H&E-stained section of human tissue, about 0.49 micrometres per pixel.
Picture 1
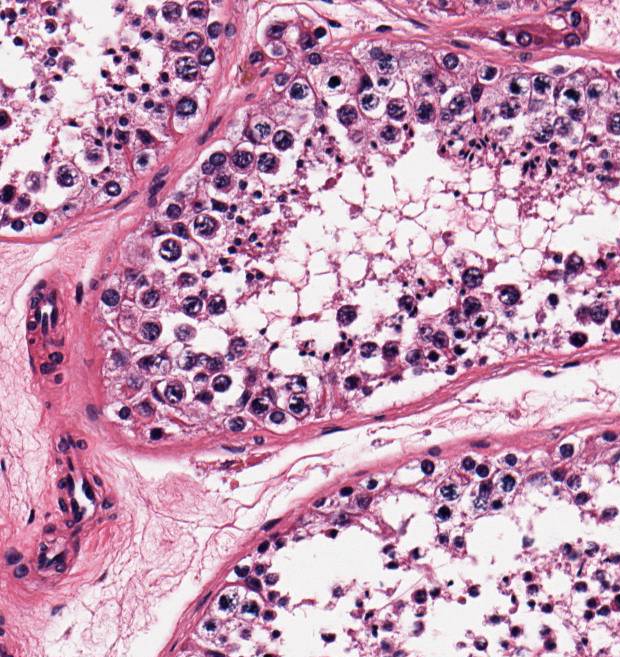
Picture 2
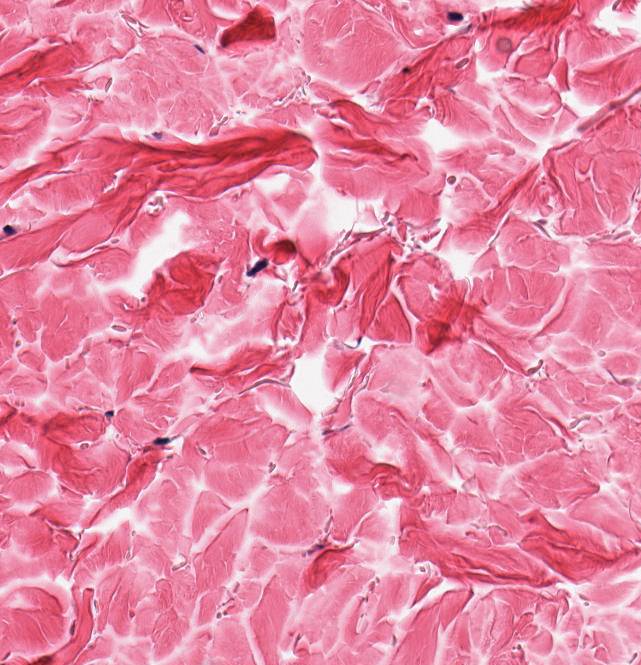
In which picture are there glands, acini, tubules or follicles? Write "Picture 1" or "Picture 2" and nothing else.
Picture 1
